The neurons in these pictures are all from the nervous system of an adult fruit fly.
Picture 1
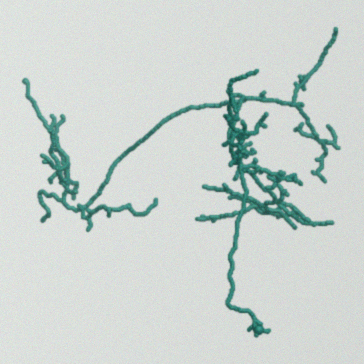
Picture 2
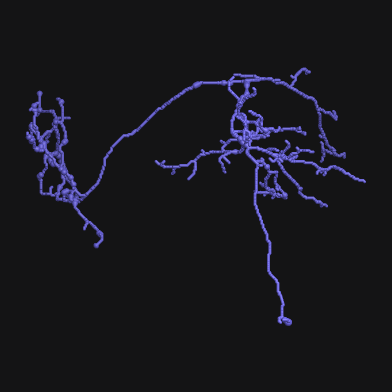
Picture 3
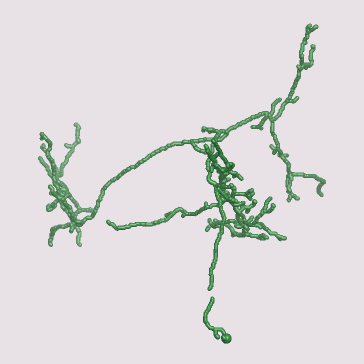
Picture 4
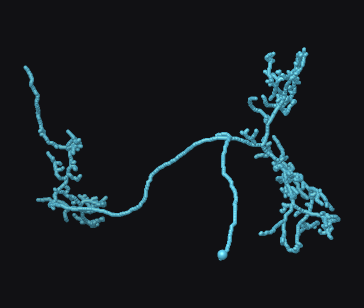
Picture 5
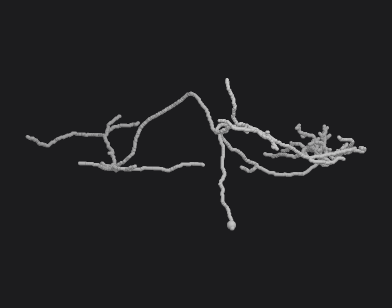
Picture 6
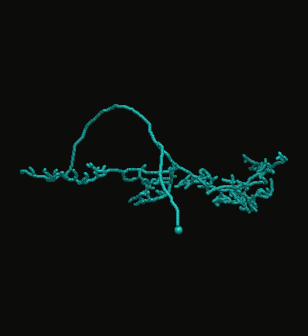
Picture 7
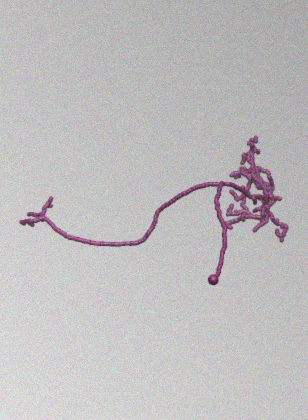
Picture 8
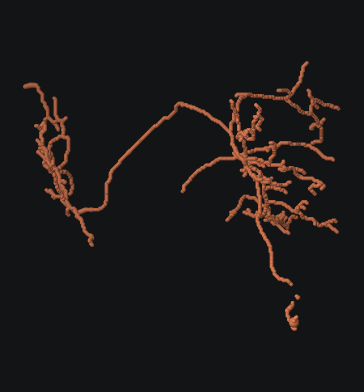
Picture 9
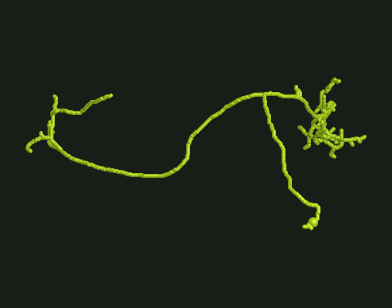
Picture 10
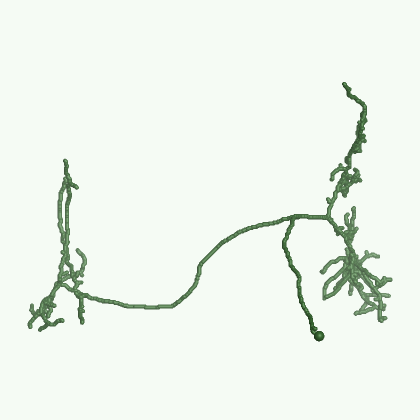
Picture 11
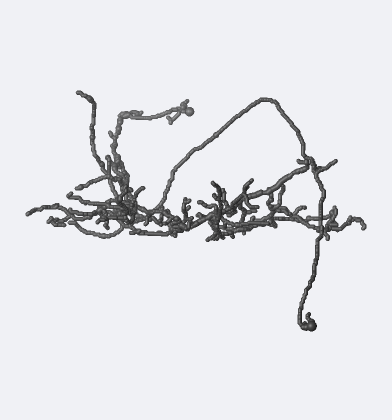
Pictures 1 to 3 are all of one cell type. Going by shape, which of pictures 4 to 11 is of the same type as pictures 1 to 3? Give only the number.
8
